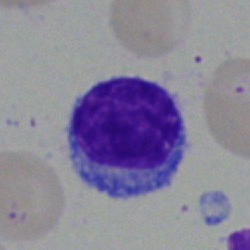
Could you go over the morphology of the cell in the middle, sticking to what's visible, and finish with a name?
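First, the outline is round. Second, the nucleus sits off-centre, toward the top. Third, the cytoplasm is blue, forms a crescent along the lower edge and has a mottled, speckled texture. The cell is a lymphocyte.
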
